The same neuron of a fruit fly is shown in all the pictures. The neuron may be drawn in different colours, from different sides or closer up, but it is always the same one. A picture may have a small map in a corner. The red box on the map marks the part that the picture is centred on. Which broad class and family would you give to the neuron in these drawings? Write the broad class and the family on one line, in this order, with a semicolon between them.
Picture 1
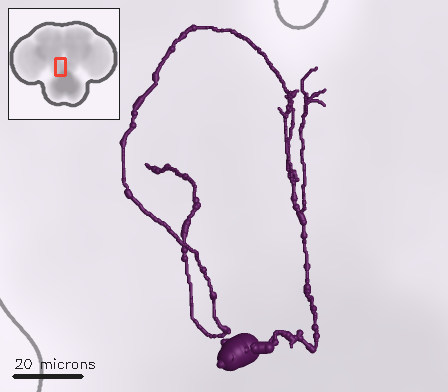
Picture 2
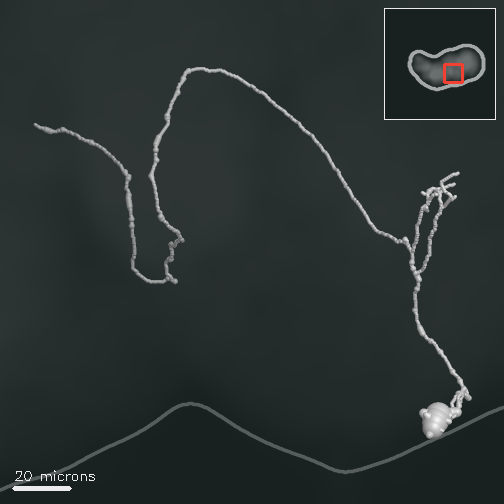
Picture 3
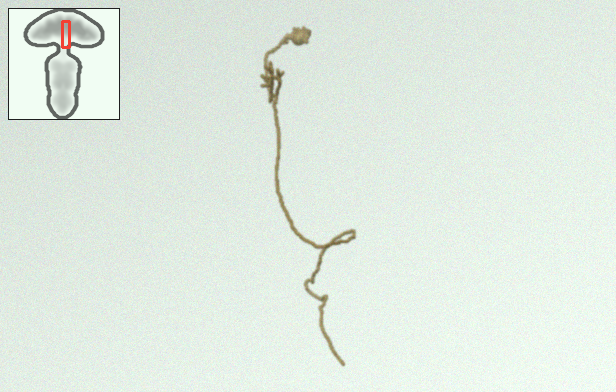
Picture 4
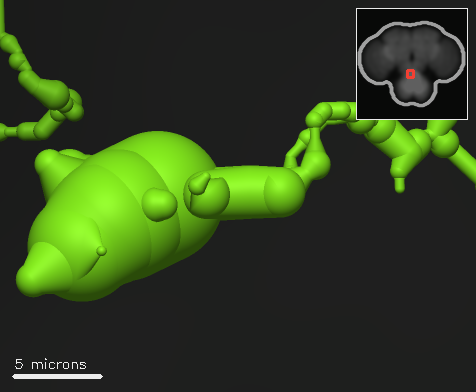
efferent neuron of the brain; hemilineage 27X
